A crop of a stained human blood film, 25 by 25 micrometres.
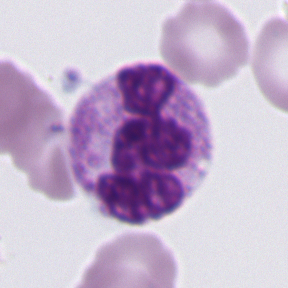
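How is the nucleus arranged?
In several lobes stacked from top to bottom.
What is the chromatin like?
Dark purple and coarsely clumped.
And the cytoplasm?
Plentiful, and filled with fine violet granules.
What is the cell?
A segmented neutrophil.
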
